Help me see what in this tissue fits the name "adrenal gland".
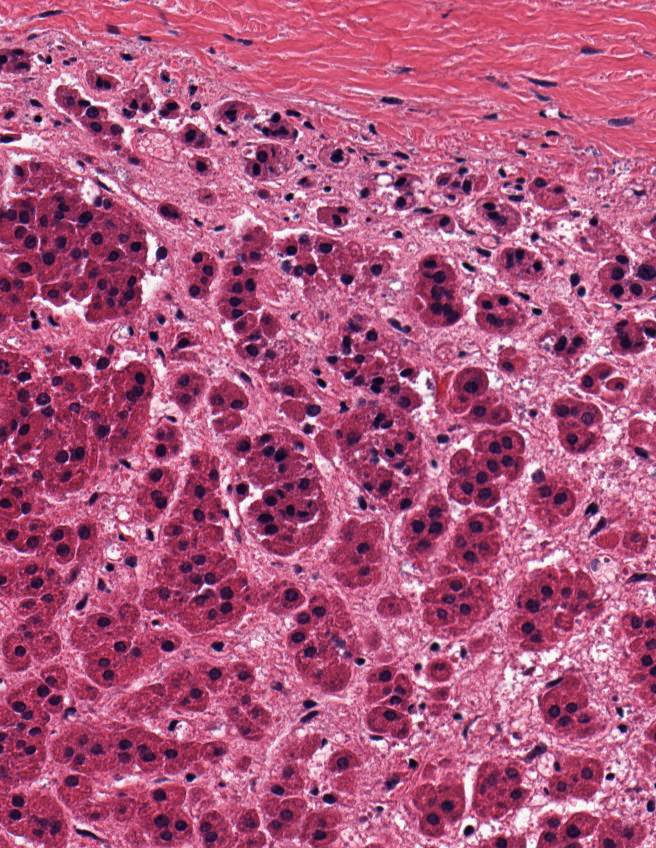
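Yes, it's adrenal gland.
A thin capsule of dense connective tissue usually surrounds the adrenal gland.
The dense pink fibrous band across the top, its collagen running roughly horizontally in wavy lines, fits that.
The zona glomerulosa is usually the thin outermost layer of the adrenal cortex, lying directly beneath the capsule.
Right under the band the cells sit in small, widely spaced rounded nests, and that position matches it. Toward the left edge the nests merge into larger sheets.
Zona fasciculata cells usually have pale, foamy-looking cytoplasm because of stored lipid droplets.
The cells here don't look like that: they are polygonal, with abundant granular pink cytoplasm.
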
